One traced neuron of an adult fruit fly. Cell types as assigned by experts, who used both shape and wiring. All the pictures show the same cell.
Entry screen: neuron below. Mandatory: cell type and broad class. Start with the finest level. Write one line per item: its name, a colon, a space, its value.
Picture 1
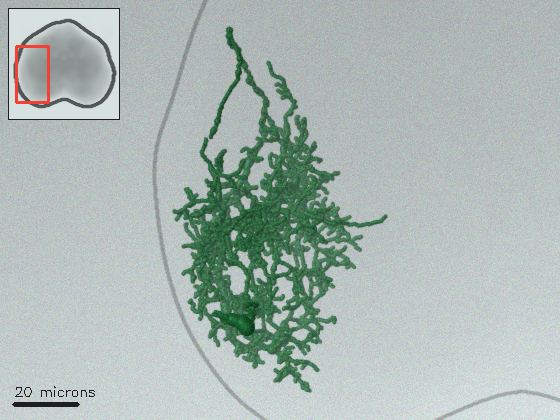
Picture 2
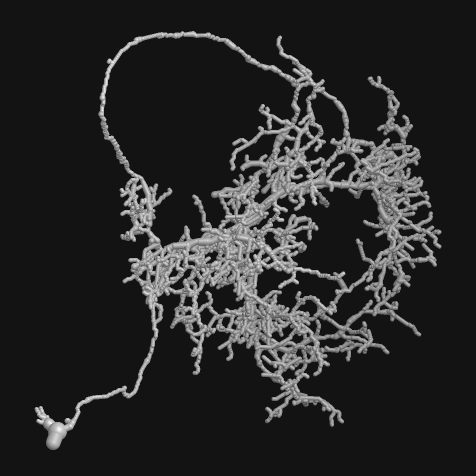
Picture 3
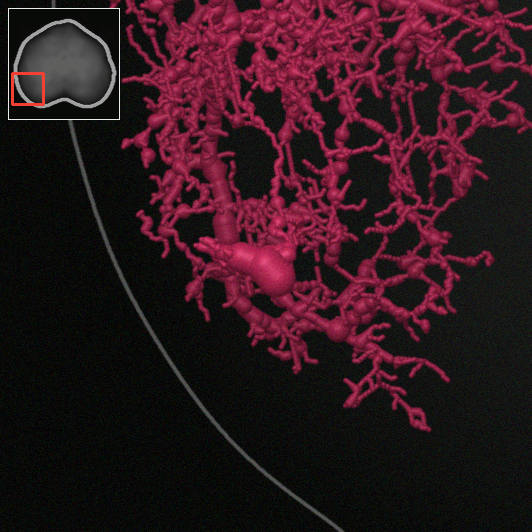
cell type: INXXX466
broad class: nerve-cord intrinsic neuron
